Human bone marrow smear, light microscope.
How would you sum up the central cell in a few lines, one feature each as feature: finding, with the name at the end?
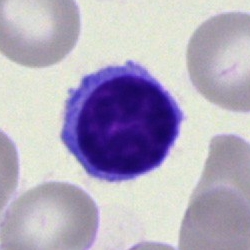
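Nucleolus: none seen
Cytoplasmic rim: widest on the left side
Granules: none visible in the cytoplasm
Outline: slightly ragged, most noticeably along the upper left edge
Identification: lymphocyte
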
